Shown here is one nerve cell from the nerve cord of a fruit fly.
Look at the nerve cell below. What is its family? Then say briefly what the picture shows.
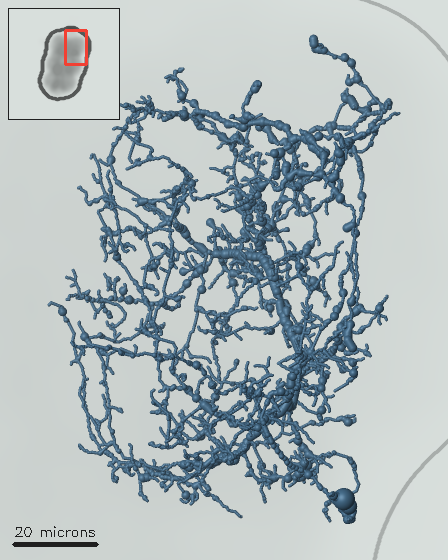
Its family is hemilineage 03A. It is a nerve-cord intrinsic neuron. By the scale bar it is about 120 microns tall in this view. The picture shows more than a hundred branch ends.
